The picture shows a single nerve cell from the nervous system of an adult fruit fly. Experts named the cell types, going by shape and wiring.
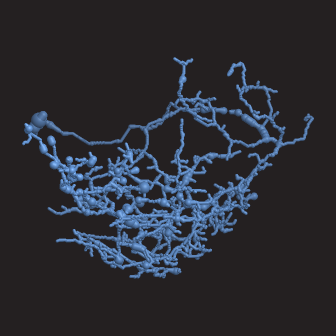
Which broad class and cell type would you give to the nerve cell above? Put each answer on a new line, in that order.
central-brain intrinsic neuron
AVLP381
